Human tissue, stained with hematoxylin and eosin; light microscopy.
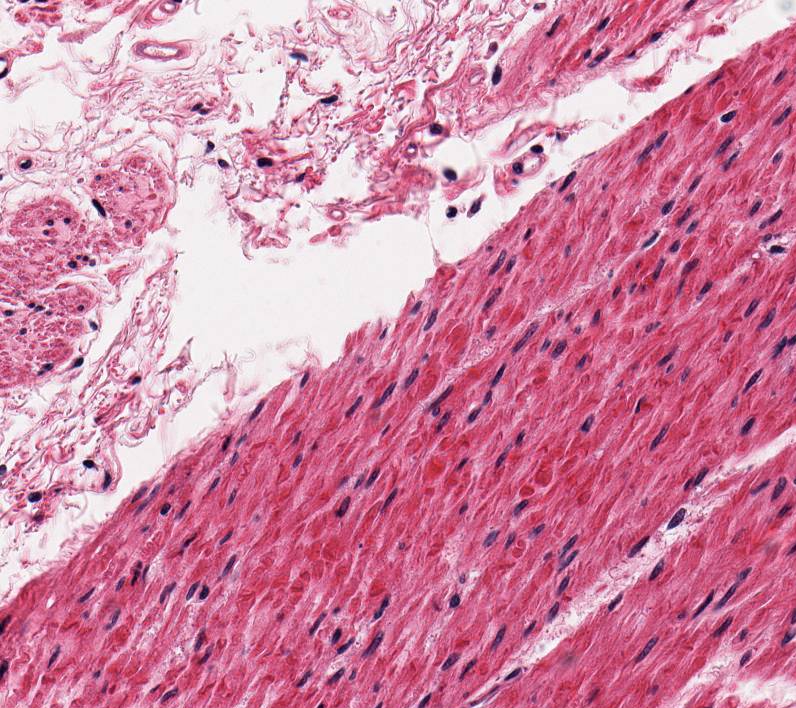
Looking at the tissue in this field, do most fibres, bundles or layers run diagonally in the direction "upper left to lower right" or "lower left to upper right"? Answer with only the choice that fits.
Lower left to upper right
